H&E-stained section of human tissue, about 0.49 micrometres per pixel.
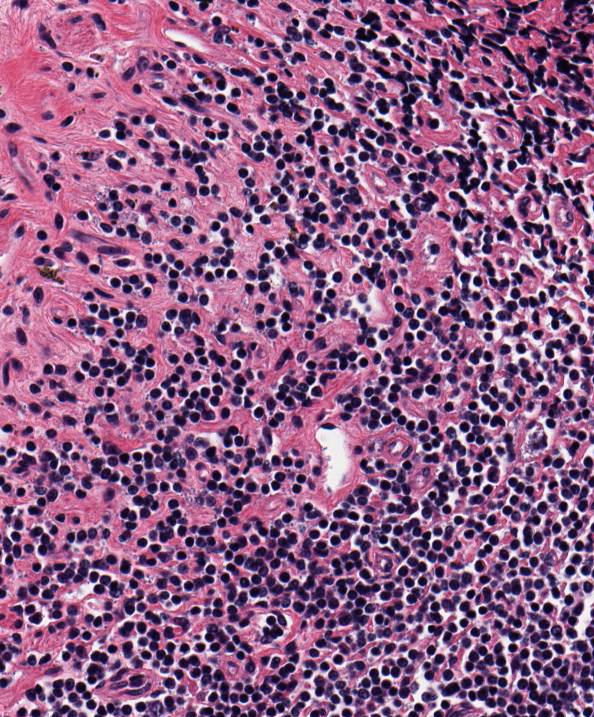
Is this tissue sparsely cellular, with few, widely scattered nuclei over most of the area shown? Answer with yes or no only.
No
